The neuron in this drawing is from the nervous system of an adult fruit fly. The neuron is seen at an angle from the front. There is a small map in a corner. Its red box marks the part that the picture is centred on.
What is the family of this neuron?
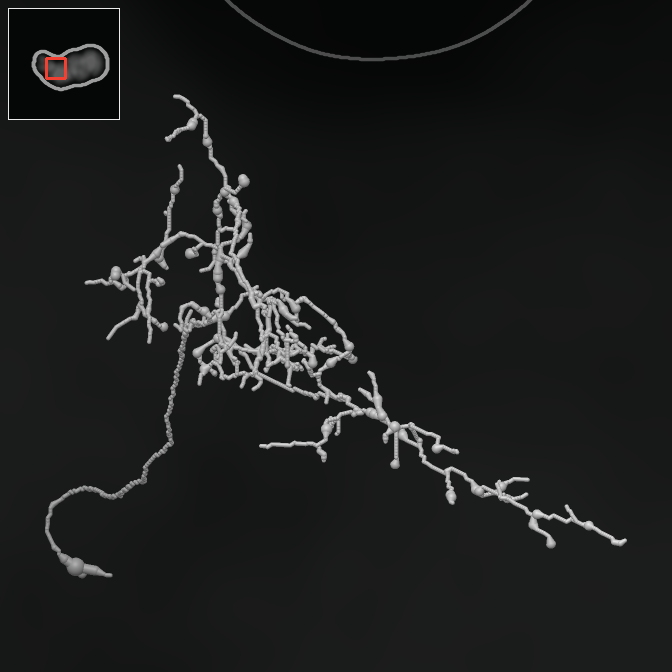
hemilineage 16B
